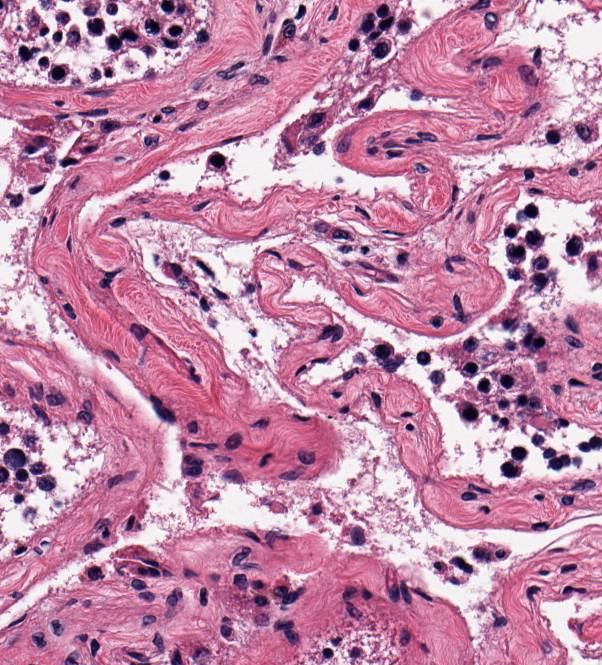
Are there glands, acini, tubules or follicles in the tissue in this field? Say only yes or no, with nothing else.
No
